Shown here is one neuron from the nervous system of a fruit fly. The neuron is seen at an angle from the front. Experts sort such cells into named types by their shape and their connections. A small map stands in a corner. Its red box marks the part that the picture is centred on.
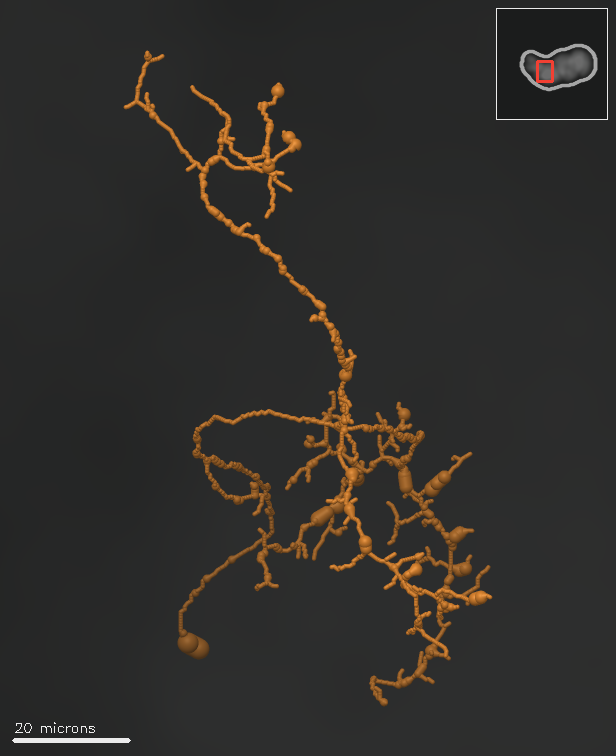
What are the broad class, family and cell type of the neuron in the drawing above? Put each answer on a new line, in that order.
nerve-cord intrinsic neuron
hemilineage 21A
IN21A088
